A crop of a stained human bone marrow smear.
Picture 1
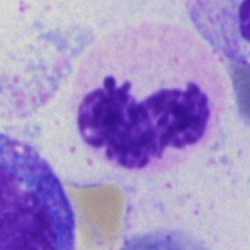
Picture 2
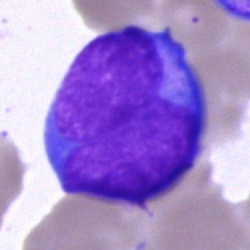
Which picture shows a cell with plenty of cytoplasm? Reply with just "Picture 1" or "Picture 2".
Picture 1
